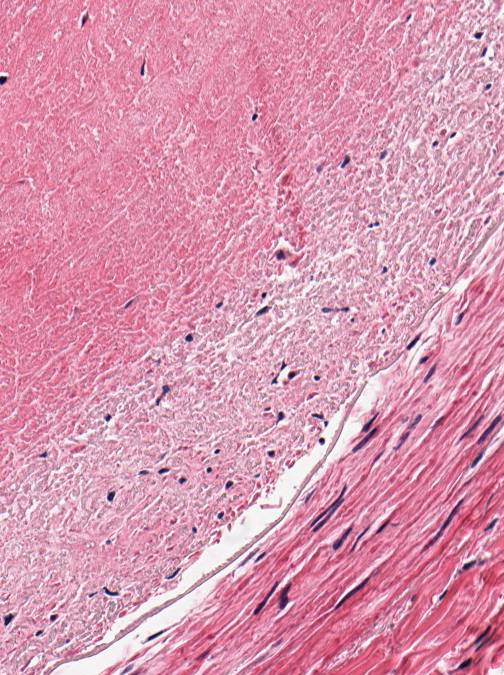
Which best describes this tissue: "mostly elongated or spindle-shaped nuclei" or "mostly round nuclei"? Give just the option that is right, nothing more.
Mostly elongated or spindle-shaped nuclei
